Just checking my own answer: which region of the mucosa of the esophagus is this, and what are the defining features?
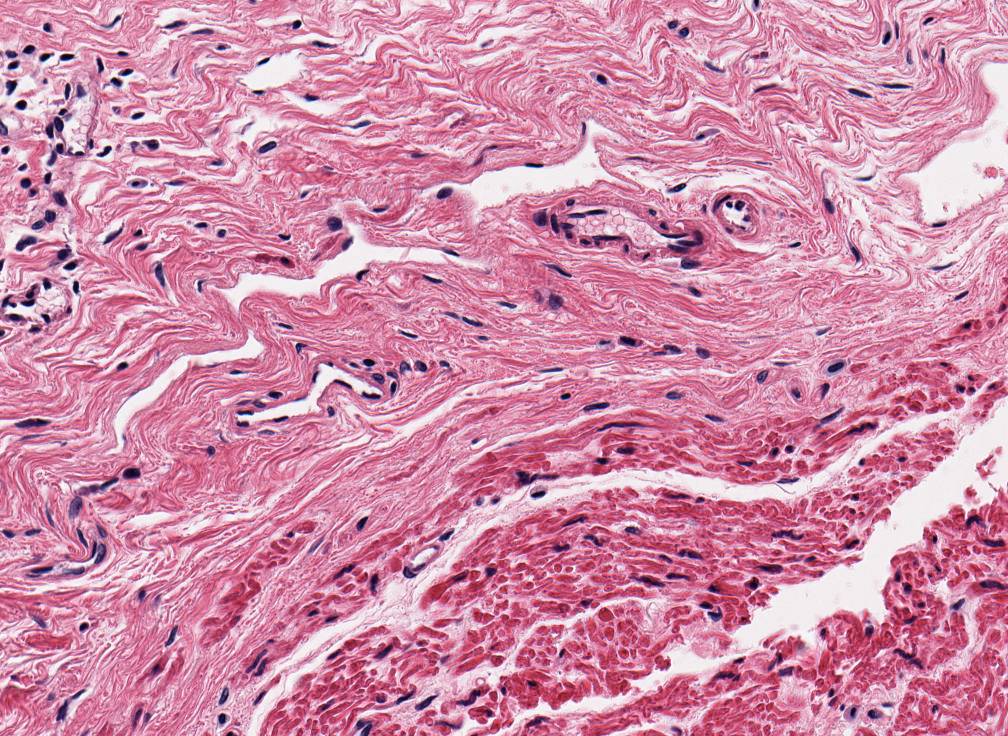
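The tissue here is loose connective tissue. Pale pink, wavy collagen occupies the upper and left parts, its fibres running broadly from left to right. Sparse, dark, slender spindle-shaped fibroblast nuclei lie within it, and narrow elongated clefts run between the fibres and between the muscle bundles.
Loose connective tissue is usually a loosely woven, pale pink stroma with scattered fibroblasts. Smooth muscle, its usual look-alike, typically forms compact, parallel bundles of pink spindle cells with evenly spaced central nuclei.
The pale collagen and sparse fibroblast nuclei here agree with the connective tissue pattern.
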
